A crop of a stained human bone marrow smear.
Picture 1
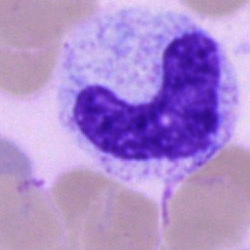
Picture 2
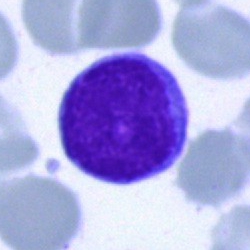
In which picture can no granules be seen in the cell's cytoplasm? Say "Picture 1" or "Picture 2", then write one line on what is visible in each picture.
Picture 2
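What picture 1 shows: Fine purplish granules are scattered through the cytoplasm.
What picture 2 shows: No granules are seen in the cell.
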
